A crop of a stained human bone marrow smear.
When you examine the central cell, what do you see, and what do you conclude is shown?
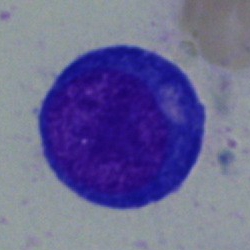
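First, the cytoplasm is a deep blue. Second, its rim is wider on the right side of the nucleus than on the left. Third, a pale zone sits in the cytoplasm beside the nucleus at the upper right. Fourth, no granules are seen in the cytoplasm. Last, the name: proerythroblast.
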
